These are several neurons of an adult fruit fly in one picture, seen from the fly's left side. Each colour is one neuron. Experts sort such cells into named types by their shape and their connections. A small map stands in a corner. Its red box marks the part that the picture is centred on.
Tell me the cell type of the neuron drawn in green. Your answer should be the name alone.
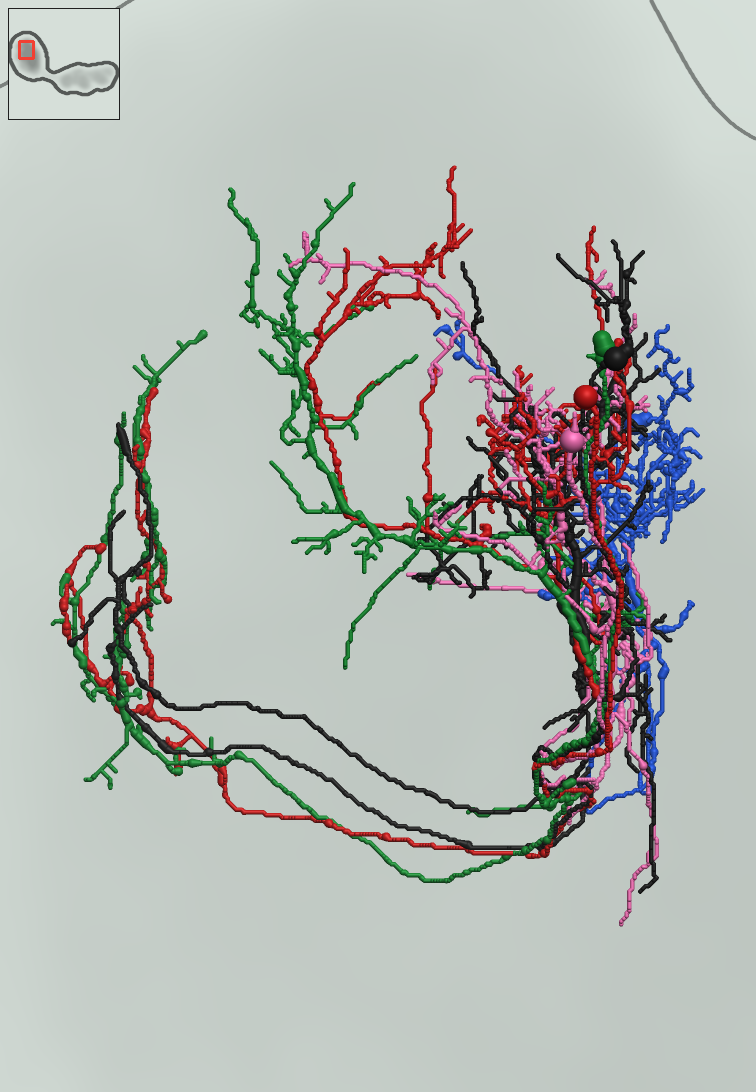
PLP187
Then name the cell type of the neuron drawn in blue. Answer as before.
LHPV3b1_b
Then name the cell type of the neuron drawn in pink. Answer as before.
LHPV3a3_b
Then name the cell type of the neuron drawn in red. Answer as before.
LHPV3a2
